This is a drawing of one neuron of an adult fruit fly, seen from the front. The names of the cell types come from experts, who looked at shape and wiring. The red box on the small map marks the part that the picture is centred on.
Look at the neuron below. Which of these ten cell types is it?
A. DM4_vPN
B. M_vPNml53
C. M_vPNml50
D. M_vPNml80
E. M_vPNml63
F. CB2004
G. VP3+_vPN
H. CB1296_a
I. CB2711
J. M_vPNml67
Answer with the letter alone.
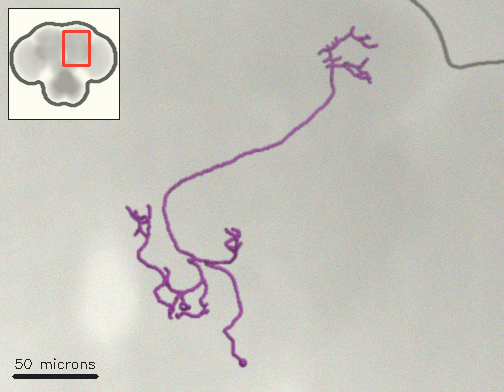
I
